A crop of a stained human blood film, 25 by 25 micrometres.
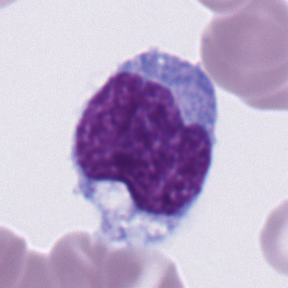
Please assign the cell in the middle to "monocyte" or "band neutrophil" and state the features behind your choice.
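It's a monocyte. Have a look at the nucleus first: a notch dents its lower side, and it stays one continuous mass rather than breaking into separate lobes linked by thin strands. The cytoplasm is a pale greyish-blue. Just below the nucleus, small clear vacuoles make that cytoplasm look foamy.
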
